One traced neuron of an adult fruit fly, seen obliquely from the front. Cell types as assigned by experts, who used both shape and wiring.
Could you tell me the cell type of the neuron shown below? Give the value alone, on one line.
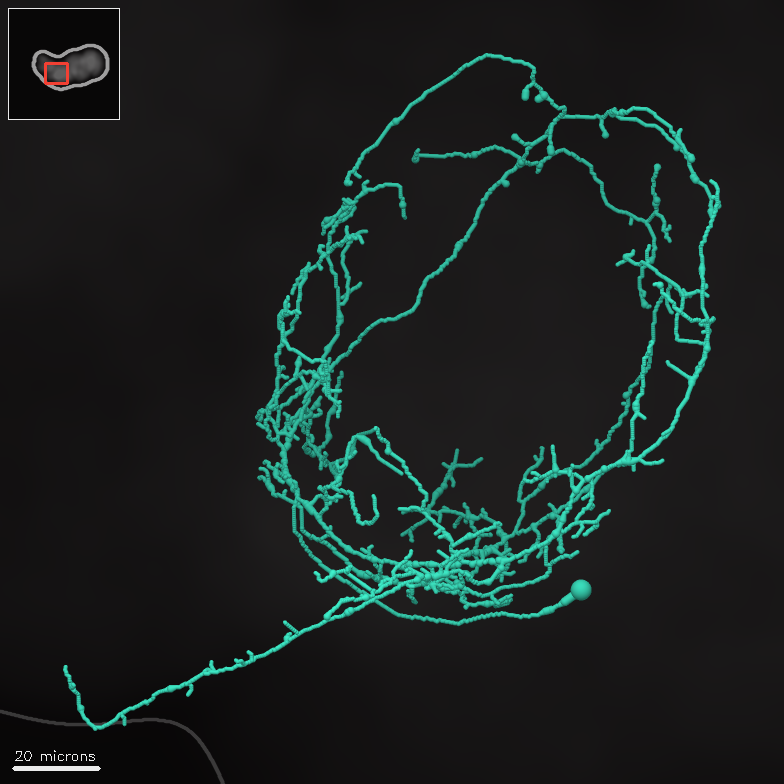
IN04B033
